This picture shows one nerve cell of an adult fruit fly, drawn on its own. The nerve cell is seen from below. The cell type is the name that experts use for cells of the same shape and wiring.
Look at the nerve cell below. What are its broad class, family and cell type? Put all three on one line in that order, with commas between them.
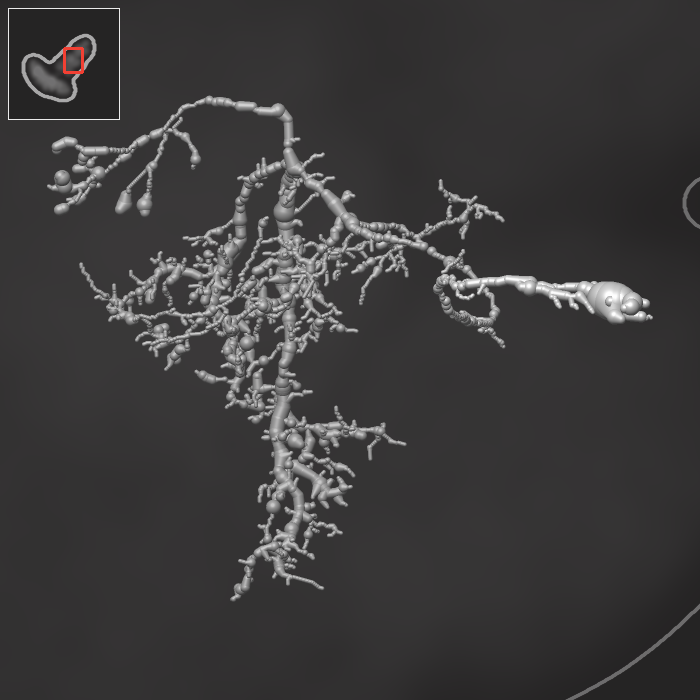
nerve-cord intrinsic neuron, hemilineage 06A, IN06A003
